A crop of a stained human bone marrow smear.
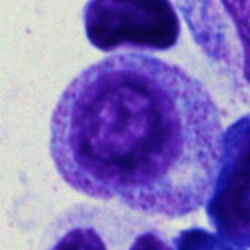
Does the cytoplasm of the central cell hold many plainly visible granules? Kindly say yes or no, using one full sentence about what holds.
Yes, visible granules are present in great number in its cytoplasm.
